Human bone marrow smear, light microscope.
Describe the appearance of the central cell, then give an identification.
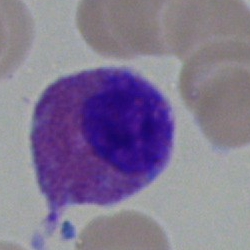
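Outline rounded, drawn out into a tapering tail at lower left; small blue-purple fragments just beyond its tip. Nucleus deep blue-purple, clearly darker than cytoplasm. Cytoplasm finely speckled and granular throughout. Name: eosinophil.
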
